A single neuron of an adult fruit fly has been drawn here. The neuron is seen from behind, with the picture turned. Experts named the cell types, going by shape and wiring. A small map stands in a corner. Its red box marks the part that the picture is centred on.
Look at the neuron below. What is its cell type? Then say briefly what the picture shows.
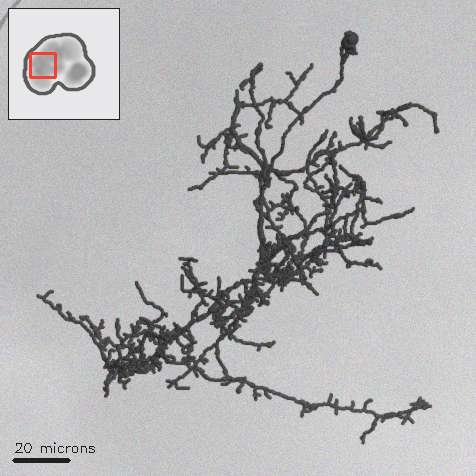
It is of cell type CL151. Its broad class is central-brain intrinsic neuron. The cell body can be seen at the upper right of the picture. From top to bottom in the picture it spans about 150 microns. More than a hundred branch ends can be seen.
